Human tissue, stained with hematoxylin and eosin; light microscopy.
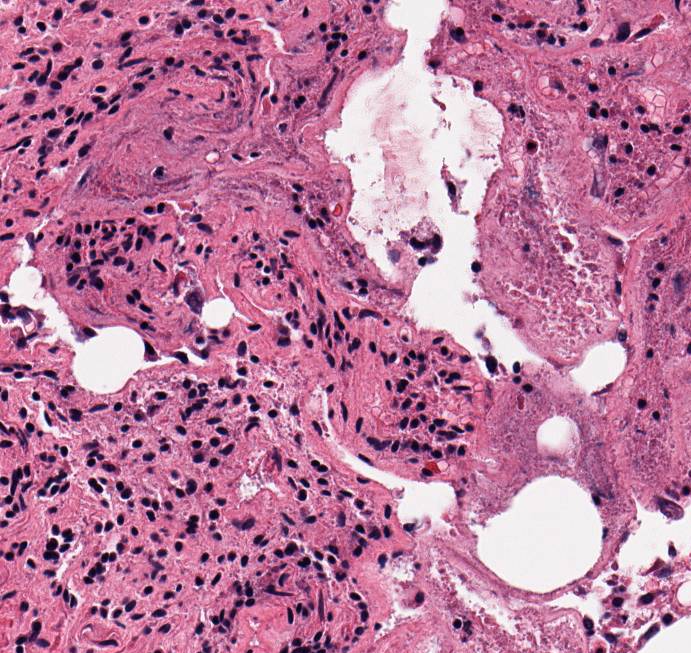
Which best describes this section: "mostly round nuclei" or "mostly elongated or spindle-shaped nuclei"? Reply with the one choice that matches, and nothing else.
Mostly elongated or spindle-shaped nuclei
